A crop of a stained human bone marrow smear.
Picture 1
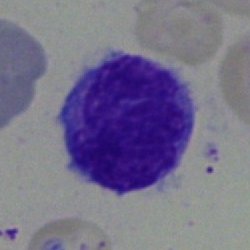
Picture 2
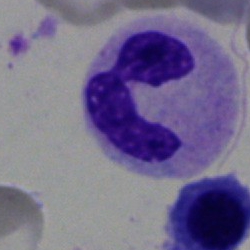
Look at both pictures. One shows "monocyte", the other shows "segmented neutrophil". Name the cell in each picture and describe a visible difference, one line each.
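Picture 1 shows a monocyte: Only a very thin rim of cytoplasm is visible.
Picture 2 shows a segmented neutrophil: The cytoplasm is abundant and pale lilac.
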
